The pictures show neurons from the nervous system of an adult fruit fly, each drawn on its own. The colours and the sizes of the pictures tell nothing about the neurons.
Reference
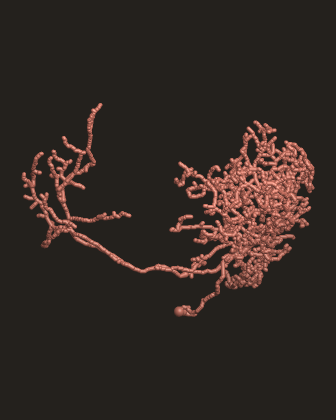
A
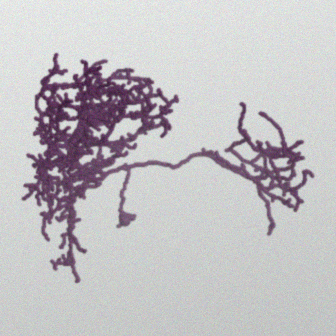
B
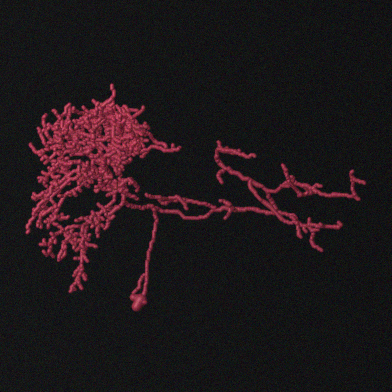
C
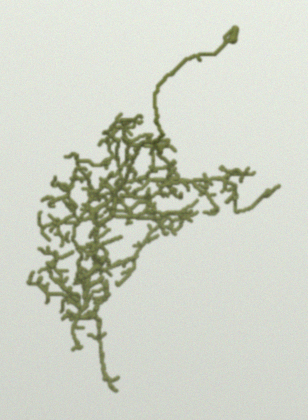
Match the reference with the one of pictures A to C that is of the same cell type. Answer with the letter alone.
A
